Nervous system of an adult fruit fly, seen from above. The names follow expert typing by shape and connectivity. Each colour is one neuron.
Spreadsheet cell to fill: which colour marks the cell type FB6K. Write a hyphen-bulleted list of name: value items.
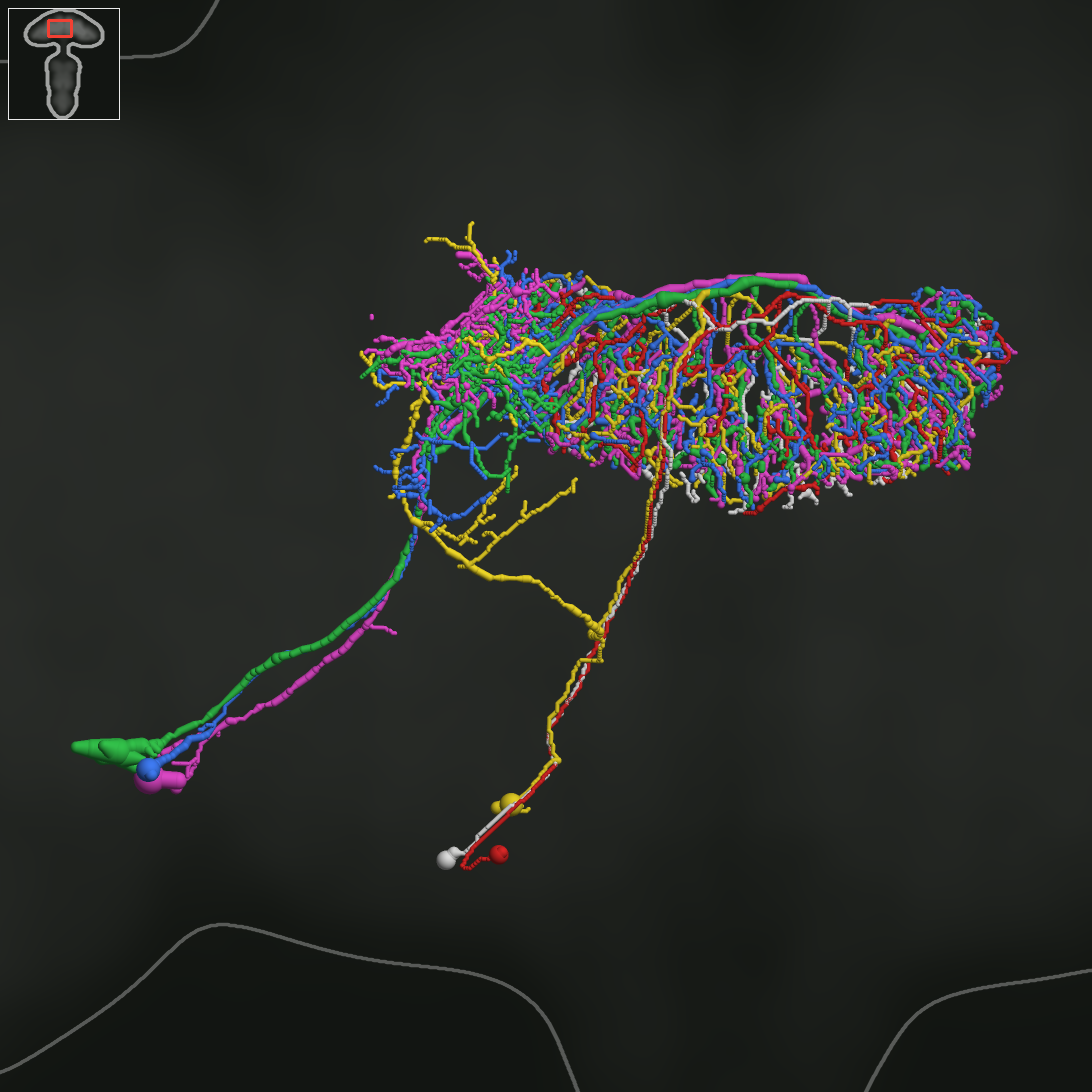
- colour: yellow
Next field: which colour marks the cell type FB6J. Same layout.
- colour: red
